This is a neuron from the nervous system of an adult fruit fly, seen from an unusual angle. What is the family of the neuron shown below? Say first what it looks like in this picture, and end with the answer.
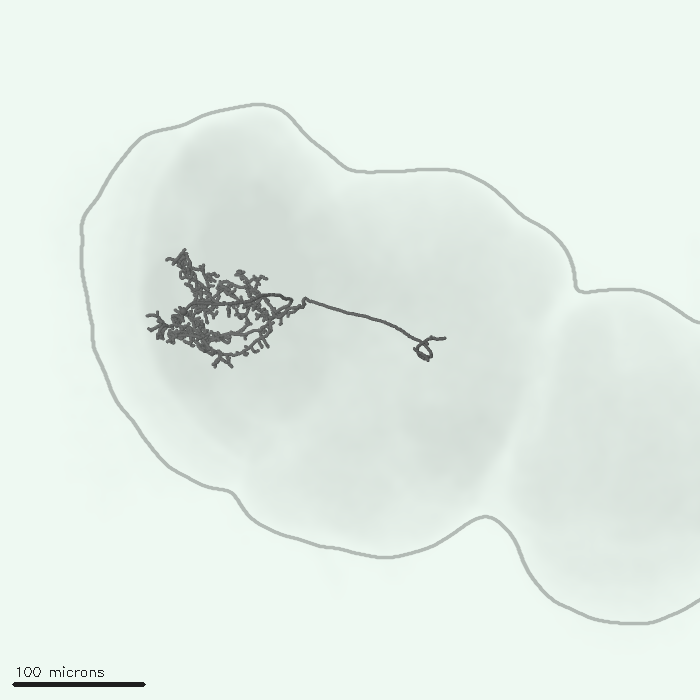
Its cell body lies on the left of the picture. By the scale bar it is about 250 microns wide in this view. Its broad class is central-brain intrinsic neuron. Its family is hemilineage VLPa2.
